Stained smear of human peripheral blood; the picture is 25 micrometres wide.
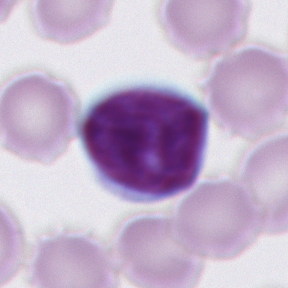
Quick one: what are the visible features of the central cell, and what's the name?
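Nucleus: a single rounded mass, no lobes, filling nearly the whole cell; about 11 by 9 micrometres. Cytoplasm: thin pale blue rim, widest along the lower edge. Outline smooth, no projections. Cell: typical lymphocyte.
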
